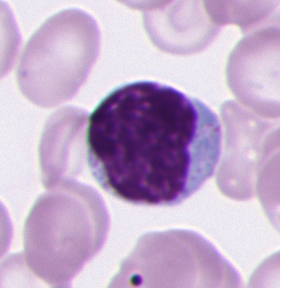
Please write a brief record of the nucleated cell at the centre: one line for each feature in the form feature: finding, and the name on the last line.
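Outline: smooth and round
Nucleus position: off-centre, toward the left
Nucleoli: none seen
Cytoplasm: a few fine purplish granules scattered through it
Name: typical lymphocyte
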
